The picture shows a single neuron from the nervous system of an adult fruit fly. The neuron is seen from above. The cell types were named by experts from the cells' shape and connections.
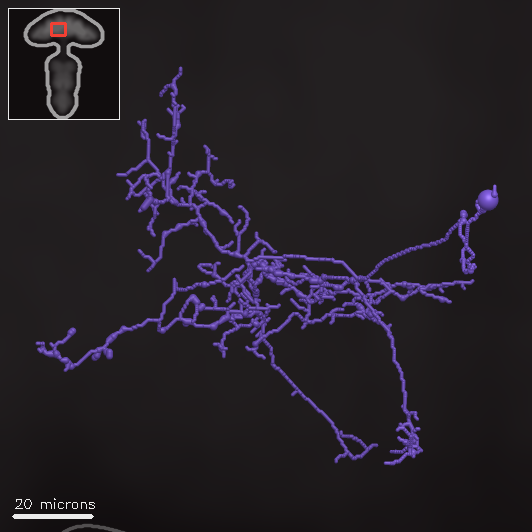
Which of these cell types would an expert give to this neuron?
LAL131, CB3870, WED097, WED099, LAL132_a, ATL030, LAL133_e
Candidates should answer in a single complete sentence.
On the level of cell type, this neuron is WED099.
